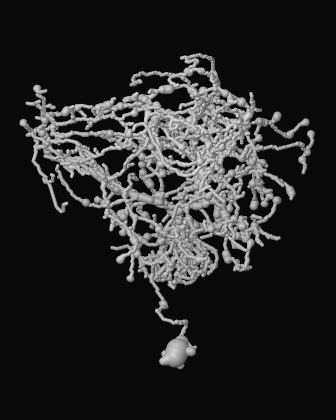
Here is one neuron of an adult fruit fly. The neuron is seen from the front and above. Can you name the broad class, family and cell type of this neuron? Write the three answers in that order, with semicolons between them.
central-brain intrinsic neuron; hemilineage ALv2; vLN24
